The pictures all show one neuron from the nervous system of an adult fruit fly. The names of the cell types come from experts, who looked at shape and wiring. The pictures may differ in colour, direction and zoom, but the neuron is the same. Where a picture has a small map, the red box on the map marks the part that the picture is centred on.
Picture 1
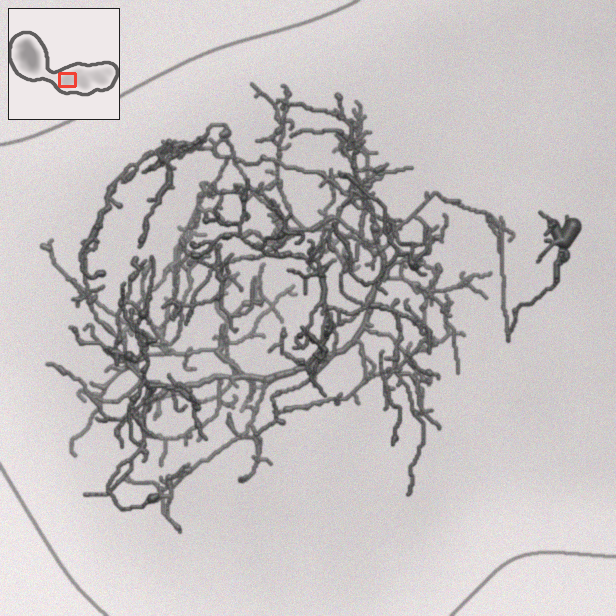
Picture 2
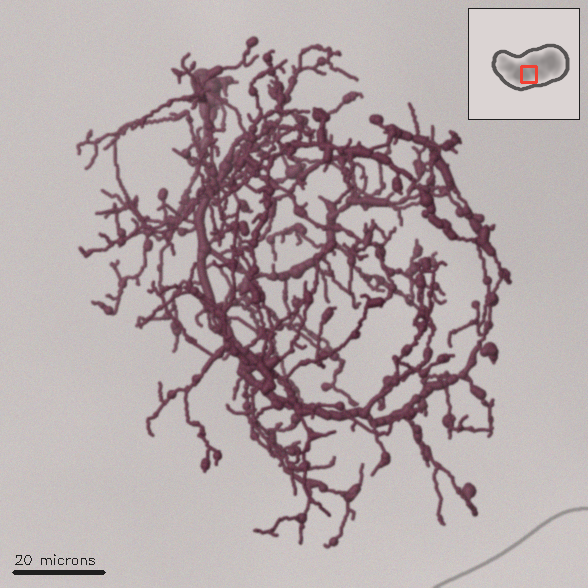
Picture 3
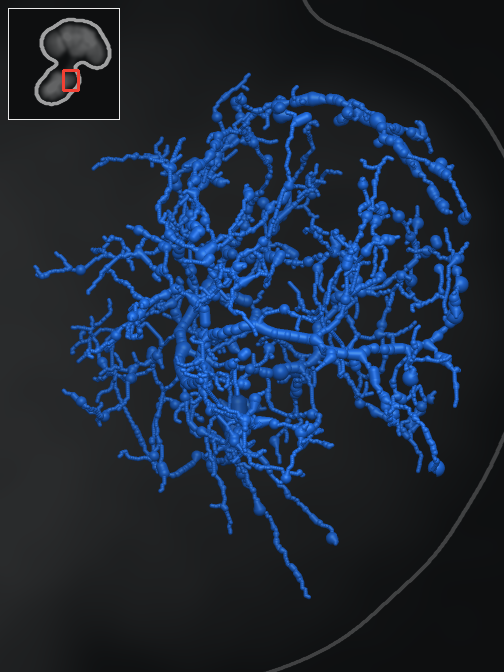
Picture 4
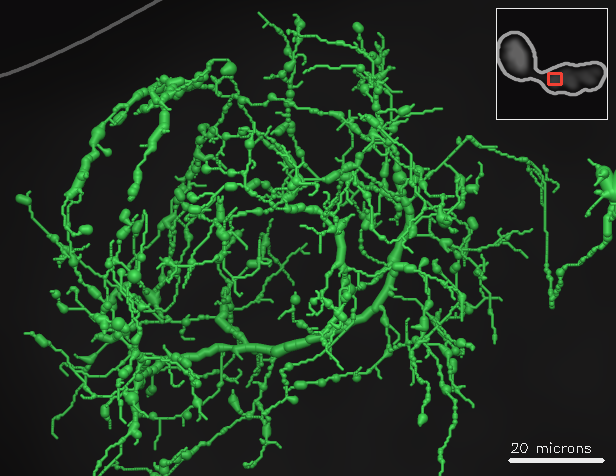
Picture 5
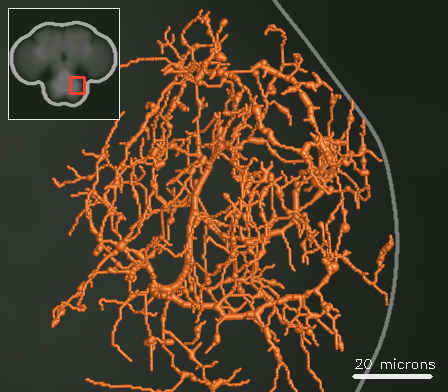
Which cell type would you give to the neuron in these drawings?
IN03A013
